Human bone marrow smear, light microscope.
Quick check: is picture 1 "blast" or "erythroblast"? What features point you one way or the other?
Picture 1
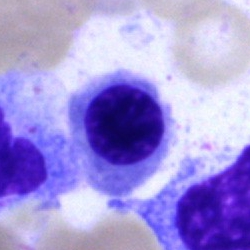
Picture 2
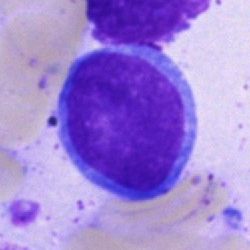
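Picture 1, erythroblast; picture 2, blast. Outline: smooth and round in picture 1; smooth, round to slightly oval in picture 2. Cytoplasm: pale greyish blue in picture 1, the rim wider below the nucleus than above it; in picture 2 a thin blue rim, with the nucleus filling most of the cell. Chromatin: dark purple and dense in picture 1; finely granular and evenly spread in picture 2.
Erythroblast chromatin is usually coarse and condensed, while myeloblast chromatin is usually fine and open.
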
